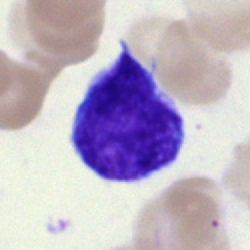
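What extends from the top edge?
A short tapered tag points upward.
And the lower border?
Smoothly rounded.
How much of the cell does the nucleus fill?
Almost all of it; the very scant cytoplasm shows only as a thin rim at the edge.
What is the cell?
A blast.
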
